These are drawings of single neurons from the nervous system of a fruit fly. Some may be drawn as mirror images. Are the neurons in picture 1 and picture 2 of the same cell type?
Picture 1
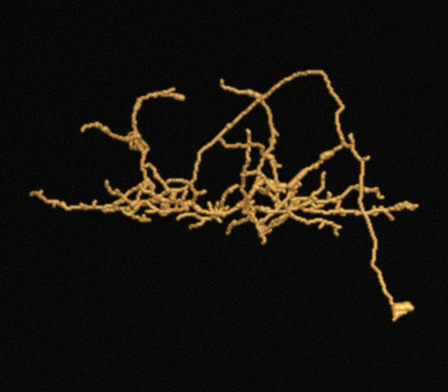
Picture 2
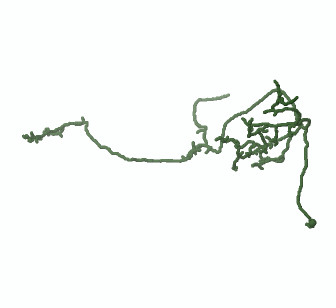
no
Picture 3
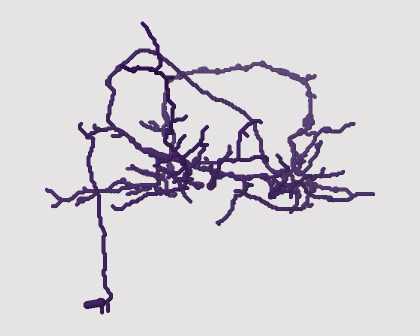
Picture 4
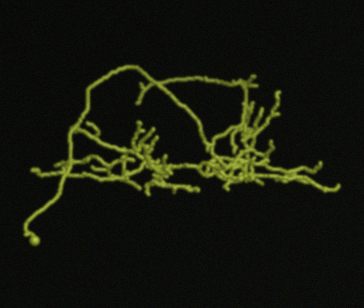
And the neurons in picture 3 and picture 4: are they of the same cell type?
no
